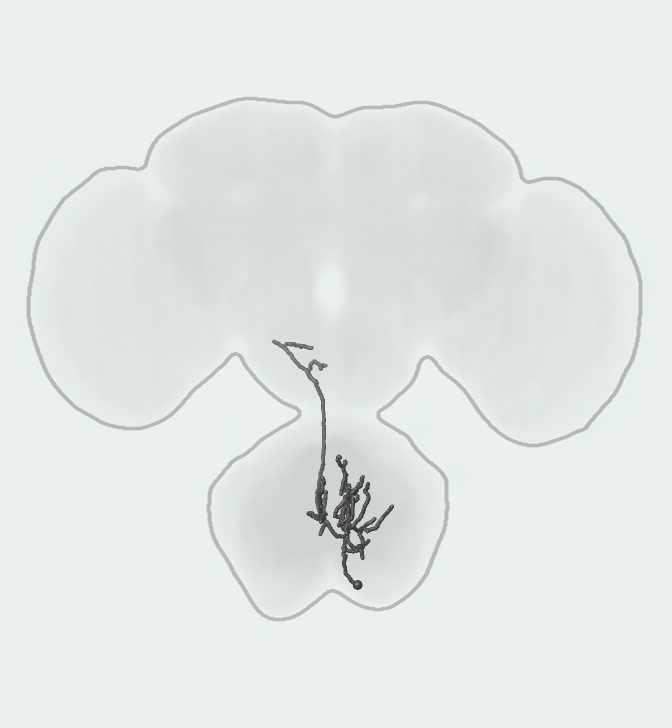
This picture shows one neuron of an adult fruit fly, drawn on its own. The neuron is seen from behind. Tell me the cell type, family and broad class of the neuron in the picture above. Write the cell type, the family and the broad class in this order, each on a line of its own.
AN10B062
hemilineage 10B
ascending neuron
